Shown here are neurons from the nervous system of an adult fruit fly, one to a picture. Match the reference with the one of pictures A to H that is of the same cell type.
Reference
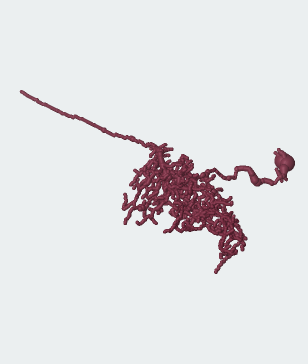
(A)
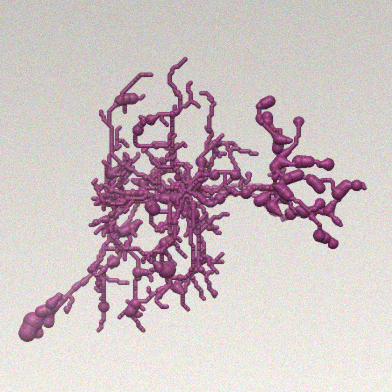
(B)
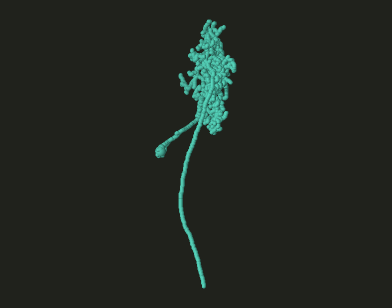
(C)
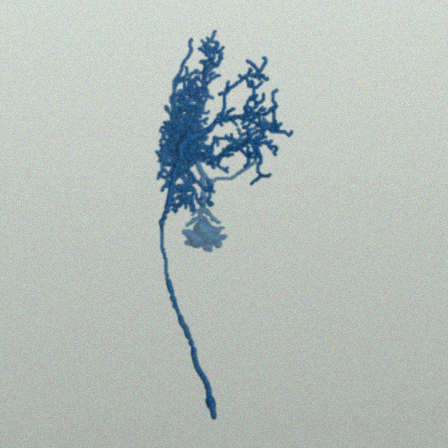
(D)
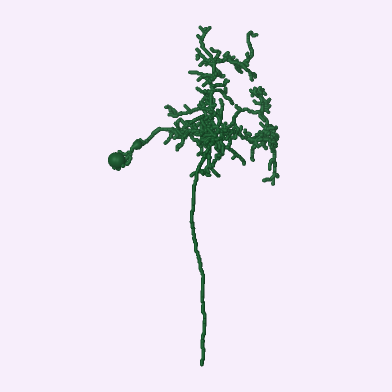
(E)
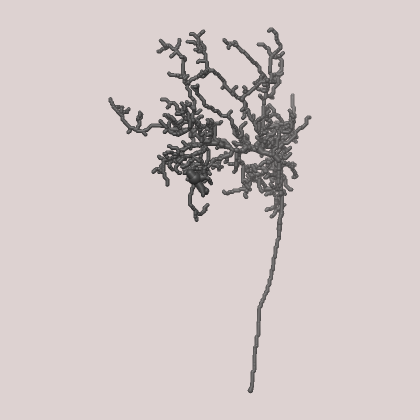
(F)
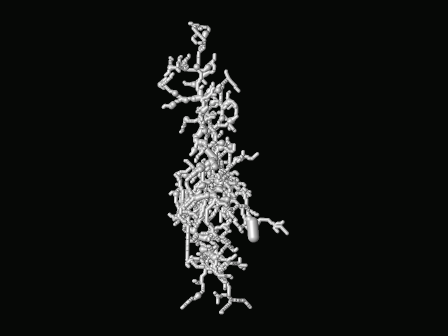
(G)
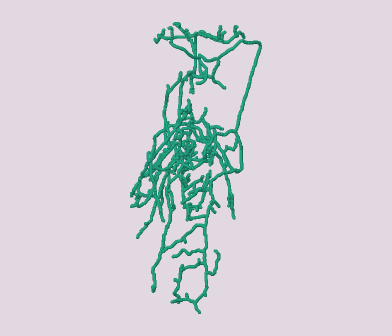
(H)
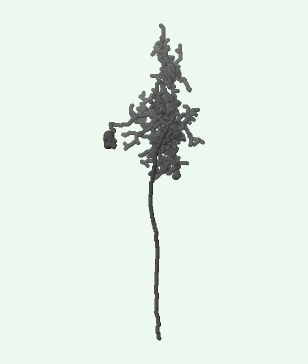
H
